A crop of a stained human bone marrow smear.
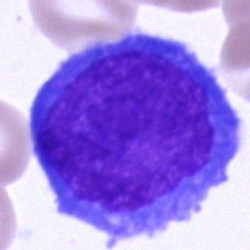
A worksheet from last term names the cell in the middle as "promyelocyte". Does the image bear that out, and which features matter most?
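Those small irregular blebs off the lower edge catch the eye first, on a cell that is roughly round. The chromatin is finely granular, not coarsely clumped.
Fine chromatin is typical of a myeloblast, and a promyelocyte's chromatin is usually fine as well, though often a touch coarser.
So on chromatin alone, either name could stand. The cytoplasm is a deep blue rim, broadest along the lower edge, and it shows no granules at all.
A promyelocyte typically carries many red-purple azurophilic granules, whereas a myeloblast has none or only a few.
The lack of granules is what counts here: it goes with blast and against promyelocyte, so this cell is a blast.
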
